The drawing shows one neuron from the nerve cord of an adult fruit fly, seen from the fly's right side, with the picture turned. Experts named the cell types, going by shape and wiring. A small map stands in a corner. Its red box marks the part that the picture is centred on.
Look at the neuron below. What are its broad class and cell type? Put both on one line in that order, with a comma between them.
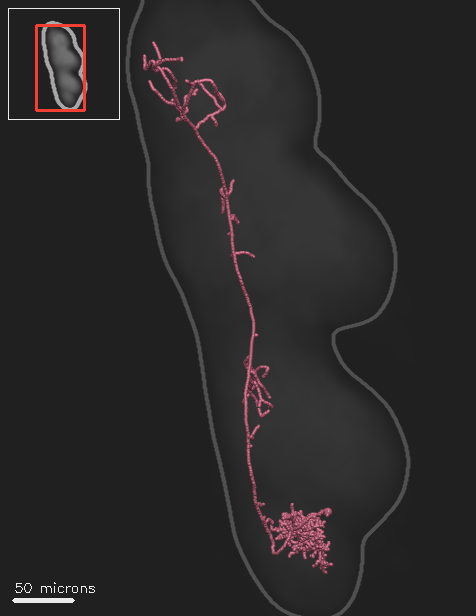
nerve-cord intrinsic neuron, INXXX126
